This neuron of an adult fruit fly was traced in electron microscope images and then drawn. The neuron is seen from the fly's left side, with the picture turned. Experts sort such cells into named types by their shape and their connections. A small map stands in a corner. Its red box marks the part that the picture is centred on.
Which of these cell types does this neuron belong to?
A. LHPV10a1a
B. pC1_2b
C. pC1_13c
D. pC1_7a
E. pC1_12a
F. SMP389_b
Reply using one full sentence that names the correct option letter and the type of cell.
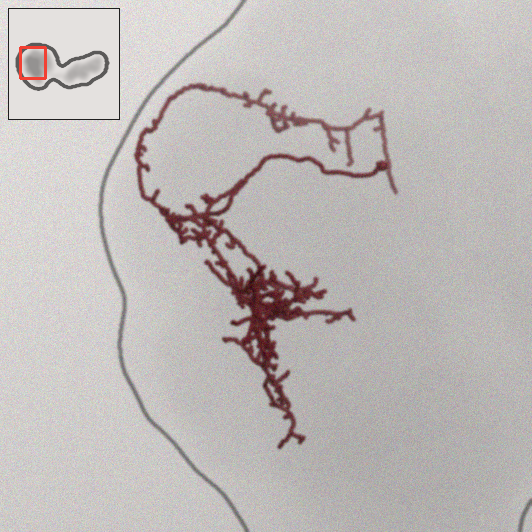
The neuron is of the pC1_2b cell type, which is option B.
